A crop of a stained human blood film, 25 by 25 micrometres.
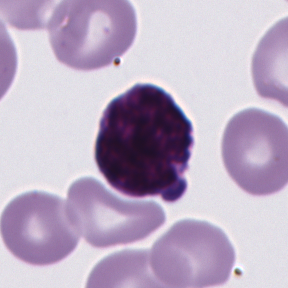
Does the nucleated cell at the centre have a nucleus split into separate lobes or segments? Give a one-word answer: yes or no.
No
